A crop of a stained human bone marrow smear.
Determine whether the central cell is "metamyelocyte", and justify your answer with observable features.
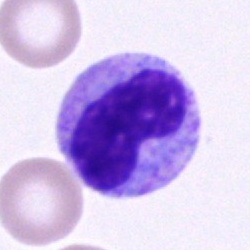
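Outline round, edge smooth. Nucleus kidney-shaped, notched on the lower right. Chromatin dark purple and condensed, with a few small paler spots. Cytoplasm pale lilac-blue, widest in the nuclear notch at lower right. Condensed chromatin counts against monocyte and sits with metamyelocyte.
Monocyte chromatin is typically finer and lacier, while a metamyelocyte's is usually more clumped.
The name metamyelocyte fits this cell.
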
